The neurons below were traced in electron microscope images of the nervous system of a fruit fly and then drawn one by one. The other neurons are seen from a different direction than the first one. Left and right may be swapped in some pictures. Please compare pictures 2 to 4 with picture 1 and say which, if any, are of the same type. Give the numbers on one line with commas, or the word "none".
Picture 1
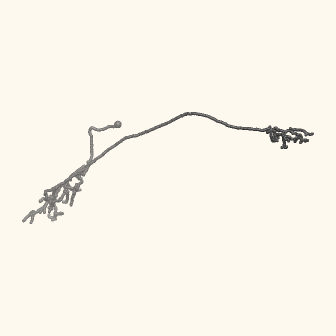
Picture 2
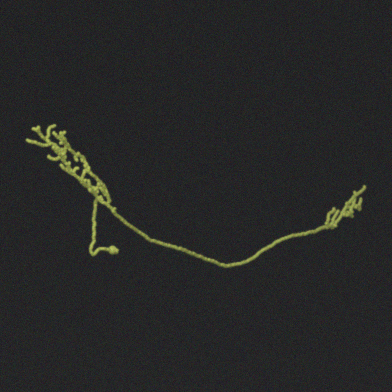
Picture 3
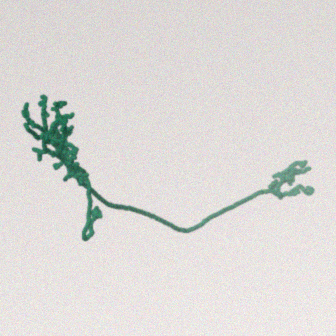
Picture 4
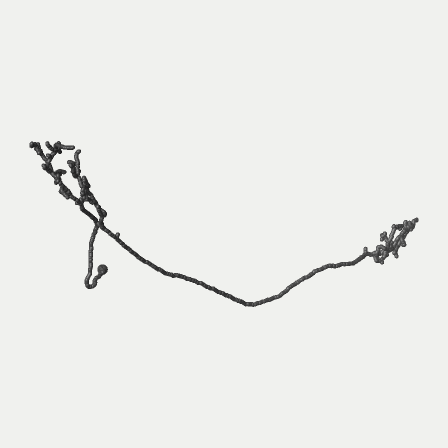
3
